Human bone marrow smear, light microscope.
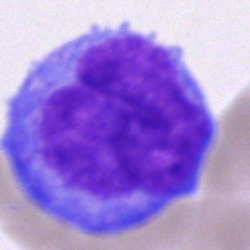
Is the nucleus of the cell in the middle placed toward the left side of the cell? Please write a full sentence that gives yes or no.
No, its nucleus is placed toward the right side of the cell.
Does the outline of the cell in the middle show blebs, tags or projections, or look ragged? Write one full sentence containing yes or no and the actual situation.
Yes, in outline this cell is rough rather than smooth and even.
